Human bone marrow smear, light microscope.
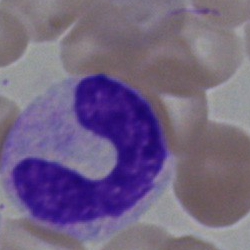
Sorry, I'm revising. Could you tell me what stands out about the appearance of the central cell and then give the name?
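Hmm, the outline is round and smooth. The nucleus runs as one unbroken band, curved into a C, and its hollow opens to the left. Dense, dark purple chromatin, with small paler patches. So: a band neutrophil.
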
